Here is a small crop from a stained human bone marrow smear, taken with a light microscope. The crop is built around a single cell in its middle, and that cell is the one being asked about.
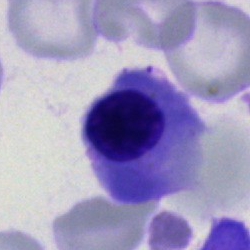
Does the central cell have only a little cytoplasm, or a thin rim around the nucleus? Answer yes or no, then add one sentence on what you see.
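No. The cytoplasm is plentiful and stains blue-violet.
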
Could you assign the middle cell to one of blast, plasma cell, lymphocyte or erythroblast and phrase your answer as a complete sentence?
The central cell shown in this smear crop is an erythroblast.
